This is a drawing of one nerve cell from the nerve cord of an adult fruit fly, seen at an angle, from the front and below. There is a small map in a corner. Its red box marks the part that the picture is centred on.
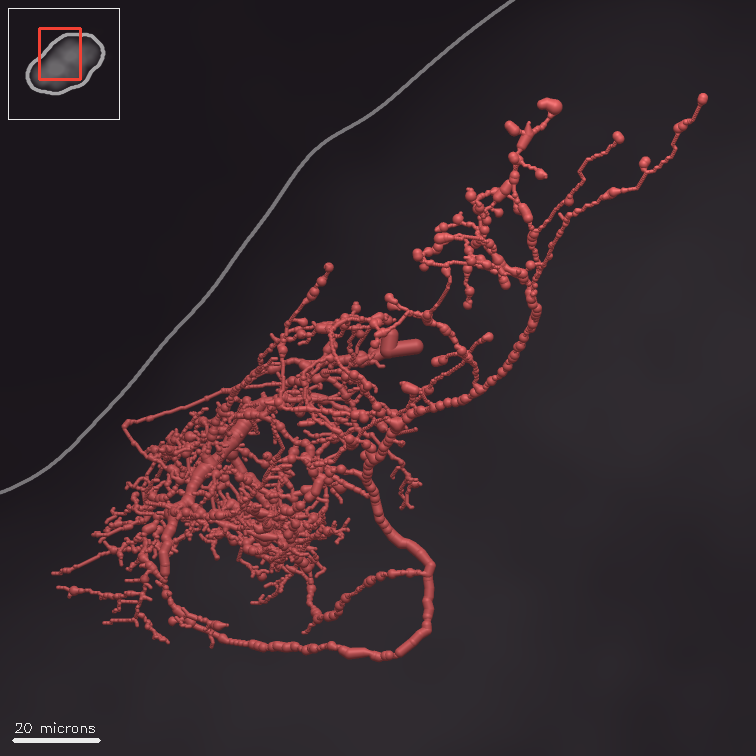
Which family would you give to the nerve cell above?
hemilineage 17A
